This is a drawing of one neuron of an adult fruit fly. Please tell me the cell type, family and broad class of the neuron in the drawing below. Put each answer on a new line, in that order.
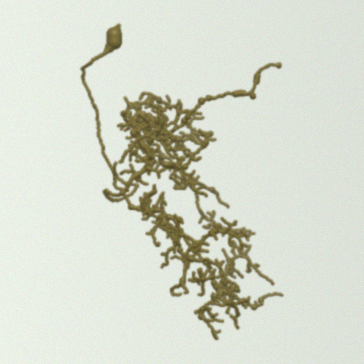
IN01B020
hemilineage 01B
nerve-cord intrinsic neuron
